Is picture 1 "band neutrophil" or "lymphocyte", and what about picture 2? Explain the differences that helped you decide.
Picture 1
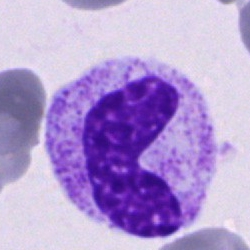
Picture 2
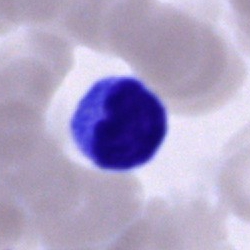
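Picture 1 is the band neutrophil; picture 2 is the lymphocyte. Both cells have a roughly round, smooth outline, and neither nucleus shows nucleoli. The band neutrophil nucleus is kidney-shaped, with its indentation facing right, whereas the lymphocyte nucleus has only a small notch on its upper left side.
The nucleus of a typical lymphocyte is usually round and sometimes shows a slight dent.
The band neutrophil's chromatin is dark purple and coarsely clumped; the lymphocyte's chromatin is dense and stains a deep dark blue-purple.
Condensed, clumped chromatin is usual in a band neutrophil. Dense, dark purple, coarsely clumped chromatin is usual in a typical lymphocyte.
The band neutrophil has abundant pale lilac cytoplasm without vacuoles. No granules are visible anywhere in the lymphocyte.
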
